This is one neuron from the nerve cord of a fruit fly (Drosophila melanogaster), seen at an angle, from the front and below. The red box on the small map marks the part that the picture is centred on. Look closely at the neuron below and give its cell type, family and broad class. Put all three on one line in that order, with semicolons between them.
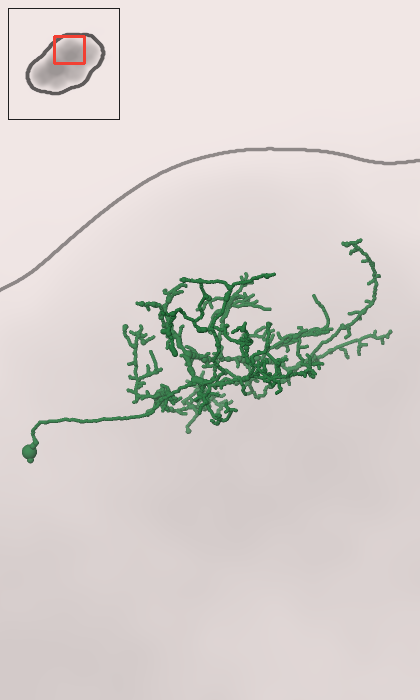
IN20A.22A036; hemilineage 20A.22A; nerve-cord intrinsic neuron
